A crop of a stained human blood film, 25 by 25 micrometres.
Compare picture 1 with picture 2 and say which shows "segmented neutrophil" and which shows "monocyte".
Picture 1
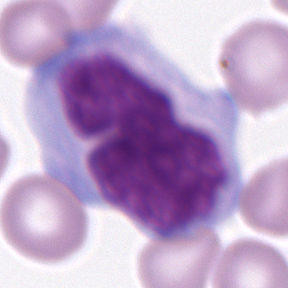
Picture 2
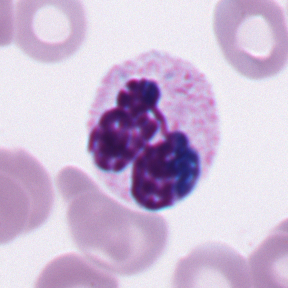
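Monocyte: picture 1. Segmented neutrophil: picture 2. Outline: irregular and somewhat angular in the monocyte; smoothly rounded to oval in the segmented neutrophil. Size: about 21 by 15 micrometres versus about 14 by 12 micrometres.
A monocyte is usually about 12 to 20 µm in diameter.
Monocyte nucleus: folded, with a deep notch entering from the left; about 18 by 10 micrometres; fills about 60% of the cell's area.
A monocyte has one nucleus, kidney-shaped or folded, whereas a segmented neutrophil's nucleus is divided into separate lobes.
Segmented neutrophil nucleus: fills about 50% of the cell's area; chromatin dark purple and coarsely clumped; no nucleoli seen.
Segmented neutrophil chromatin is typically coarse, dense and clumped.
Cytoplasm: pale greyish-blue in the monocyte; pale, not blue, between the granules in the segmented neutrophil.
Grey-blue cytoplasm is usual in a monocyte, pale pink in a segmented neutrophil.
Granules: none distinct in the monocyte; many small pink-red ones packing the segmented neutrophil. Vacuoles: none in either cell.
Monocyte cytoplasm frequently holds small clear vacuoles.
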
